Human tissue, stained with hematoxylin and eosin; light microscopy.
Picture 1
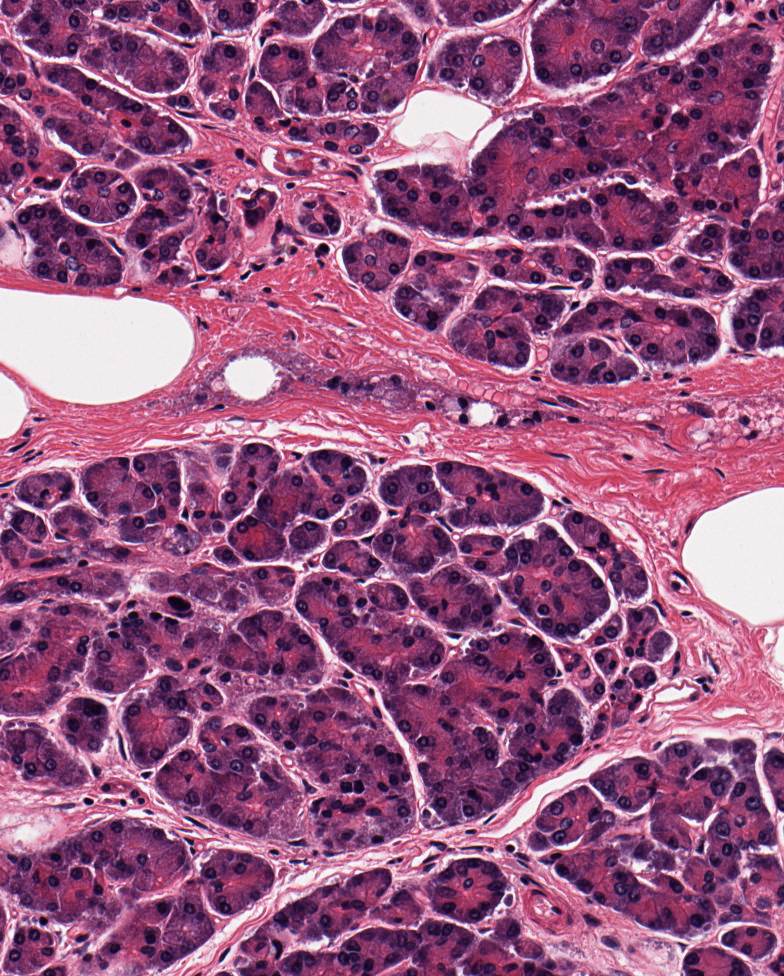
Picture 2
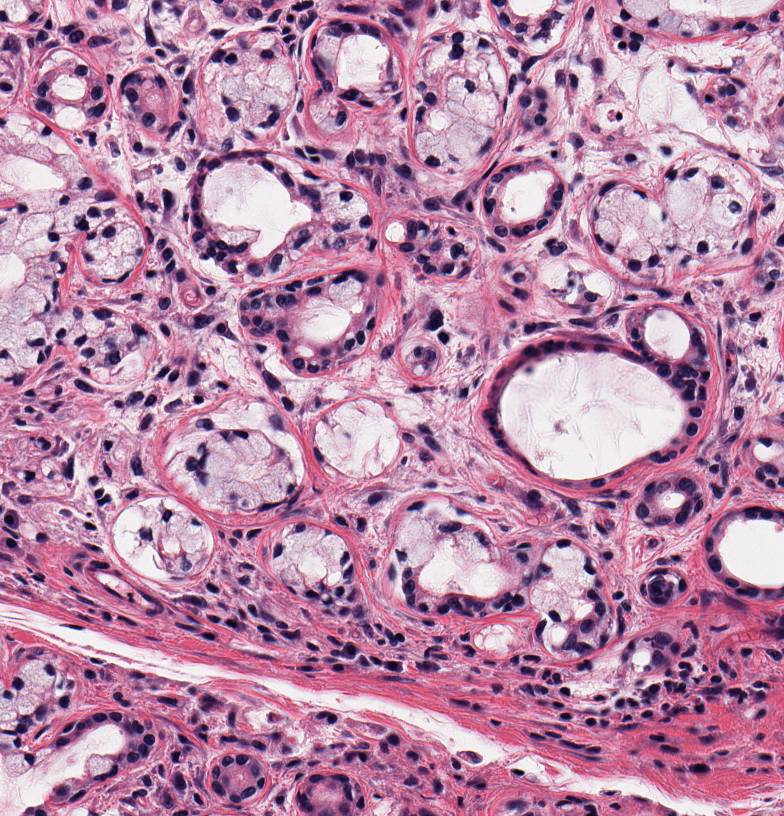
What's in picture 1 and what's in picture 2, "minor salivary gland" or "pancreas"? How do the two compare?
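Picture 1 shows pancreas; picture 2 shows minor salivary gland. In picture 1, pink fibrous bands separate lobules of closely packed acini, and a broad septum crosses just above the middle. Each acinus consists of pyramidal cells around a small central lumen, with round nuclei toward the cell base. In picture 2, many glandular units consist of mucous cells with pale, grey-blue, bubbly cytoplasm, each unit wrapped by thin pink collagen strands.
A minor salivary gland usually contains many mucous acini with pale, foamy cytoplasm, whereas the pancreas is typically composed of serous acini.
A widened duct just right of centre forms picture 2's largest open lumen.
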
